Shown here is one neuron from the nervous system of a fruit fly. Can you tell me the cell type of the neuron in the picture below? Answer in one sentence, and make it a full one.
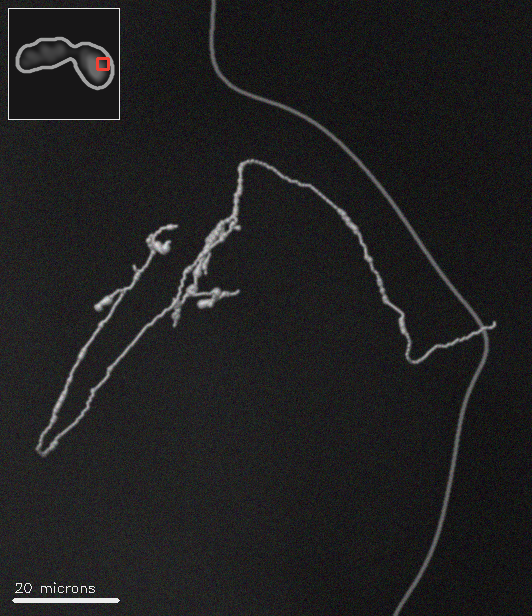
Under cell type classification, the neuron is ORN_VC3.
